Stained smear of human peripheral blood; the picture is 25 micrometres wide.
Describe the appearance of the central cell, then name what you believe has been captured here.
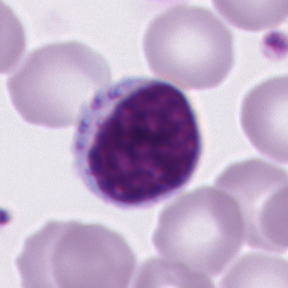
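Looking at the edge first, I see a smooth outline with no surface projections. Inside, the nucleus is one mass without lobes, oval in outline and about 11 by 9 micrometres. It sits off-centre, pushed toward the right of the cell. That leaves the cytoplasm as a crescent lying mainly on the left side. This cell is a large granular lymphocyte.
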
